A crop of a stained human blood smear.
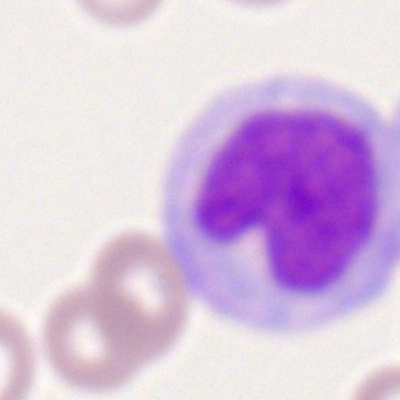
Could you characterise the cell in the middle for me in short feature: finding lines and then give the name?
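Nucleus: kidney-shaped, notch on the lower-left side
Chromatin: purple, mottled with lighter and darker patches
Cytoplasm rim: widest at the lower left
Cytoplasm colour: pale greyish-lilac blue
Name: monocyte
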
